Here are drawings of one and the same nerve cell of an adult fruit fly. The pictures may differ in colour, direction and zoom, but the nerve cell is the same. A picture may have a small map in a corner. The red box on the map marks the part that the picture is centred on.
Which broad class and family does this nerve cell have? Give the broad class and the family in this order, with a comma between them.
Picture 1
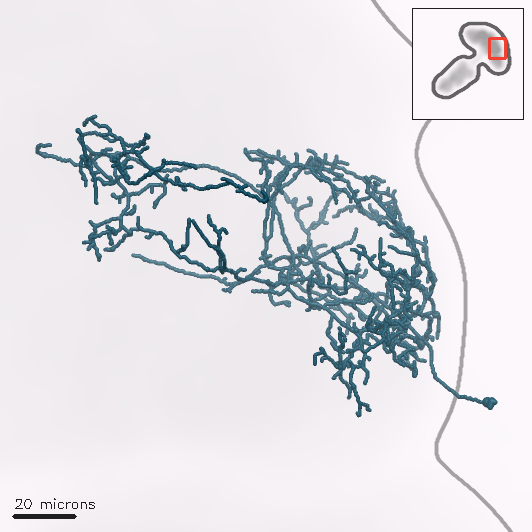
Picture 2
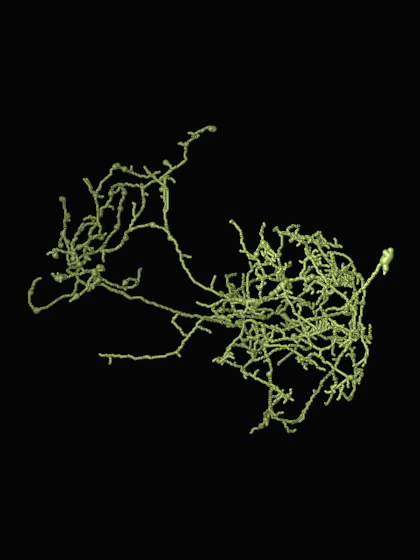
central-brain intrinsic neuron, hemilineage VLPl2_medial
